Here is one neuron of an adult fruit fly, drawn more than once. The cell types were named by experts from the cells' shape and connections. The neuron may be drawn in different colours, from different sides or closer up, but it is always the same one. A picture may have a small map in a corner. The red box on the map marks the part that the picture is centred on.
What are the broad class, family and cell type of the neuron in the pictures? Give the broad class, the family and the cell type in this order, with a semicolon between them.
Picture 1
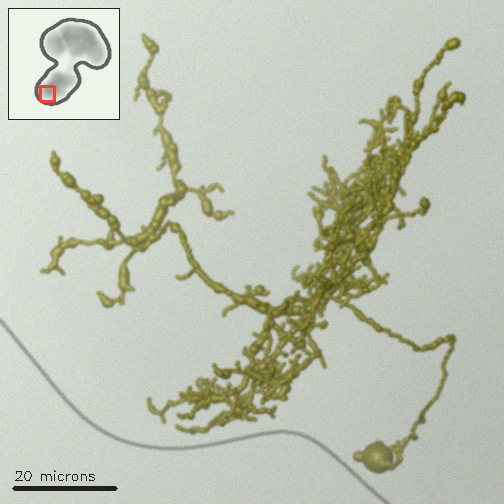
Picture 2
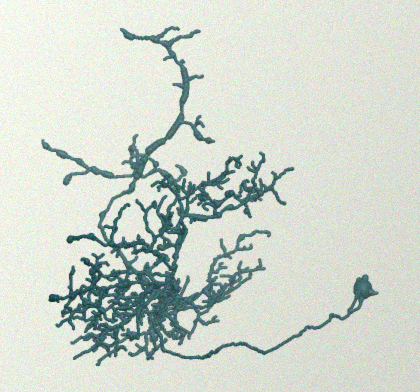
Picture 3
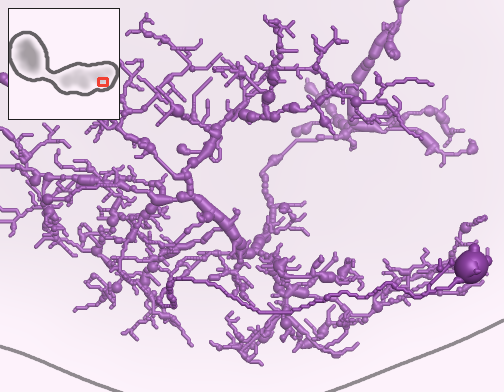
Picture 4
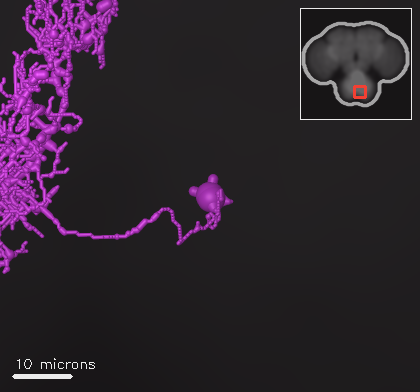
nerve-cord intrinsic neuron; hemilineage 13B; IN13B025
